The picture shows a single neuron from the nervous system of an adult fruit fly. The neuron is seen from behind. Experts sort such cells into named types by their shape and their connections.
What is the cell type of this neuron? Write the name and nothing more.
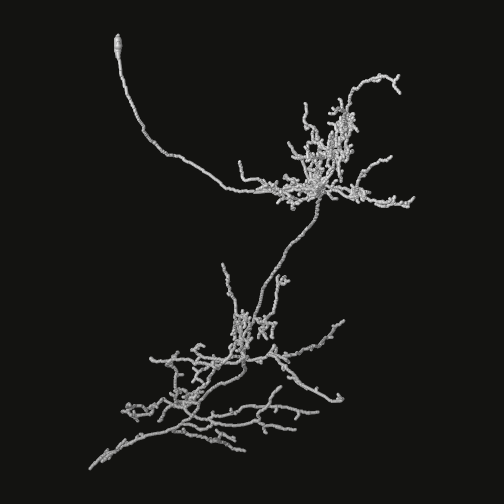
IN09B018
